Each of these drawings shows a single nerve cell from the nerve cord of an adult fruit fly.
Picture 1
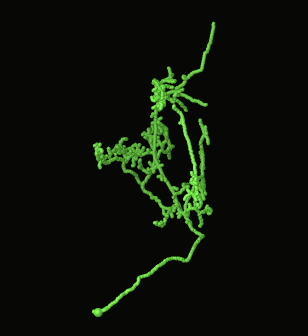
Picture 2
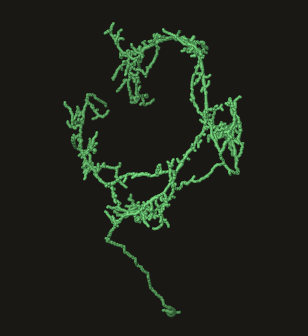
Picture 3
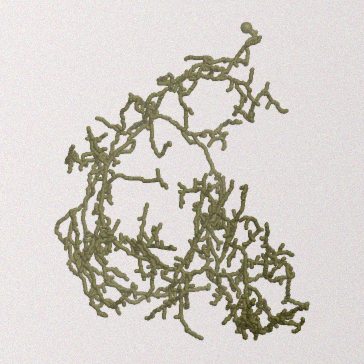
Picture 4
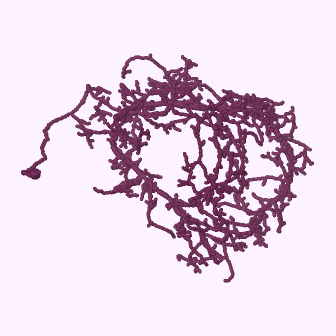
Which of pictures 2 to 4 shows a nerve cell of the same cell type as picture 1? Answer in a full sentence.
The nerve cell in picture 2 is of the same cell type.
